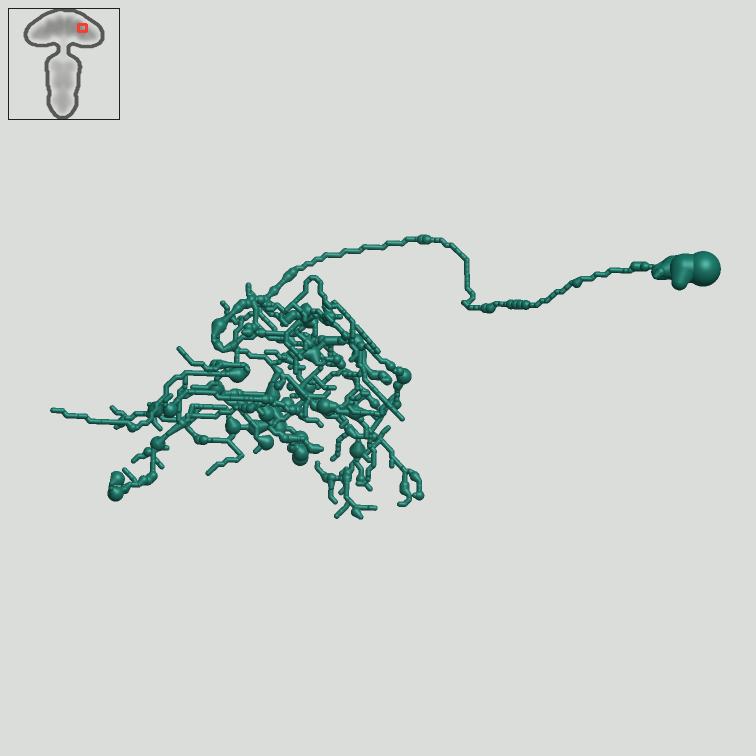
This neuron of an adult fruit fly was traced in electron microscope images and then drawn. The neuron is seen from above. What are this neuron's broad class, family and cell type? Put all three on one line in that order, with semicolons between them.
central-brain intrinsic neuron; hemilineage VLPl4_dorsal; LHAV4a4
